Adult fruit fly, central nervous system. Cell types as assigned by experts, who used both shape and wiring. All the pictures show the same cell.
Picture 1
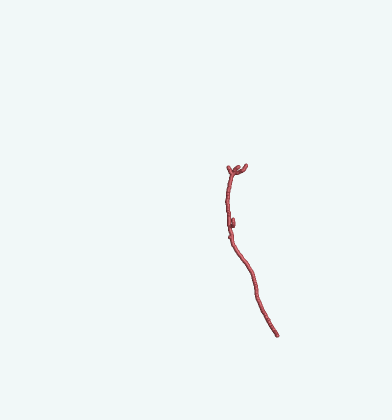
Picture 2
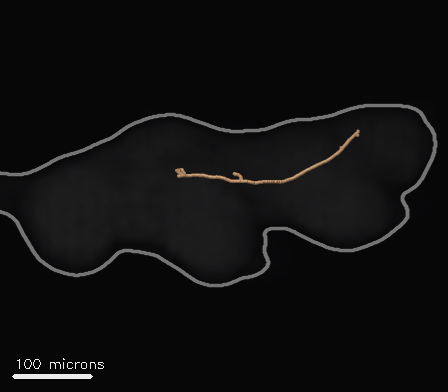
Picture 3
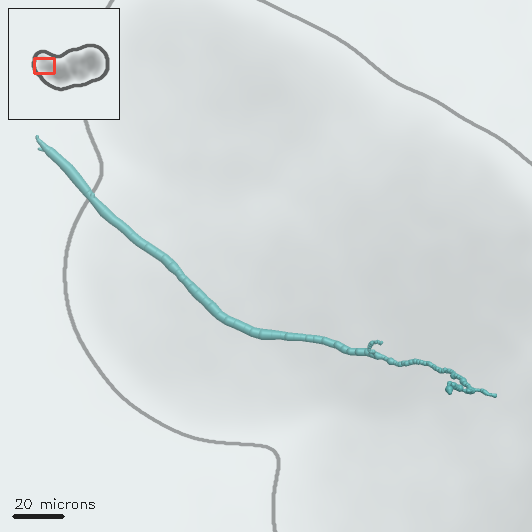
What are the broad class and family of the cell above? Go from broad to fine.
sensory neuron entering the nerve cord; class mechanosensory proprioceptive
